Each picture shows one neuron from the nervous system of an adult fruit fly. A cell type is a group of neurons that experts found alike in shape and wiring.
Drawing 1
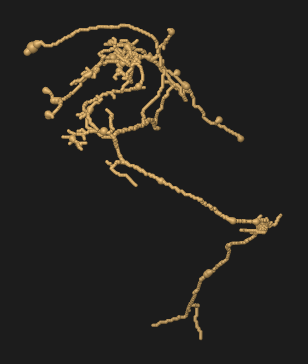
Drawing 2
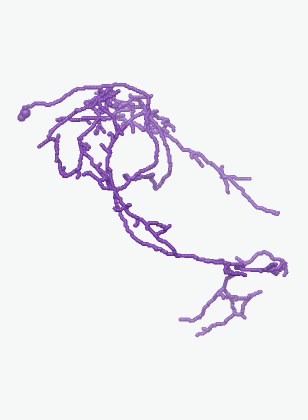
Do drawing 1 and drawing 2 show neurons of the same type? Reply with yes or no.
yes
